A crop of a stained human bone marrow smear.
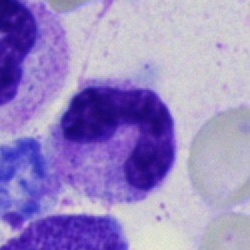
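Band neutrophil: the middle cell of a stained bone marrow smear. See how its nucleus bends into a thick horseshoe, with the open side facing the lower left. The cytoplasm of this band neutrophil is pale pinkish-lilac, not blue, and holds fine, faint granules.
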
